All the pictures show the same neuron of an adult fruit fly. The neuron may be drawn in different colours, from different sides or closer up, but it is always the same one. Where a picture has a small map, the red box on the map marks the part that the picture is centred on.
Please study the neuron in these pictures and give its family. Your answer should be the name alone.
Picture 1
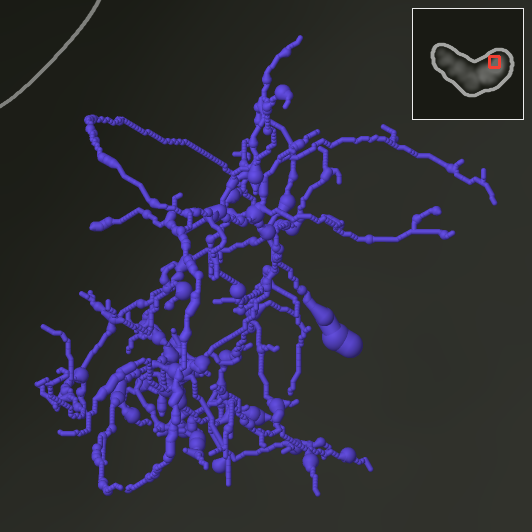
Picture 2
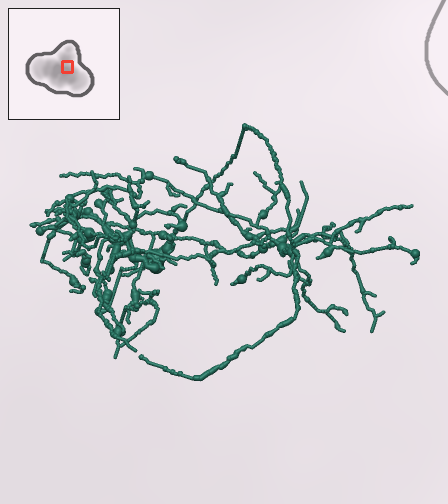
hemilineage SMPpd1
